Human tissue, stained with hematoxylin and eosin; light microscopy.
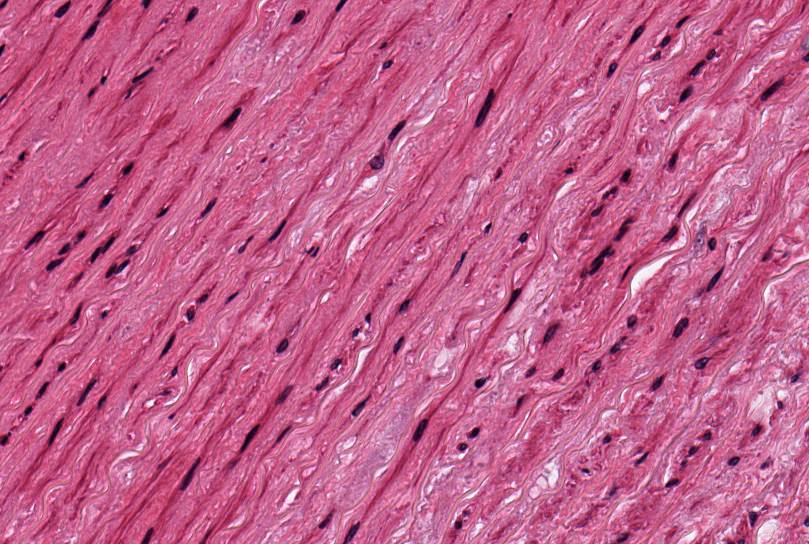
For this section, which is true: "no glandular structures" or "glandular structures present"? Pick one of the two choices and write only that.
No glandular structures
